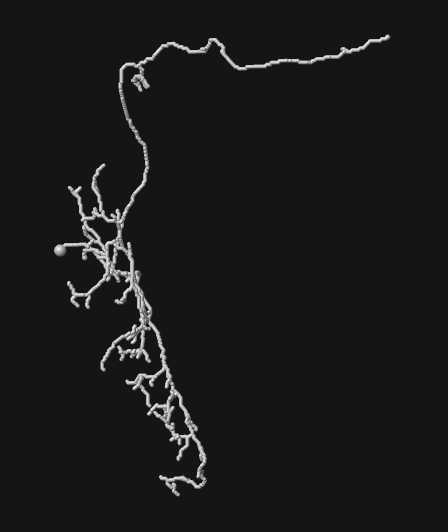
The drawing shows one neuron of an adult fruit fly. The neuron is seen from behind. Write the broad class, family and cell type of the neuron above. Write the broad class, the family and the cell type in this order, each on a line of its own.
visual projection neuron
LC
LC27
